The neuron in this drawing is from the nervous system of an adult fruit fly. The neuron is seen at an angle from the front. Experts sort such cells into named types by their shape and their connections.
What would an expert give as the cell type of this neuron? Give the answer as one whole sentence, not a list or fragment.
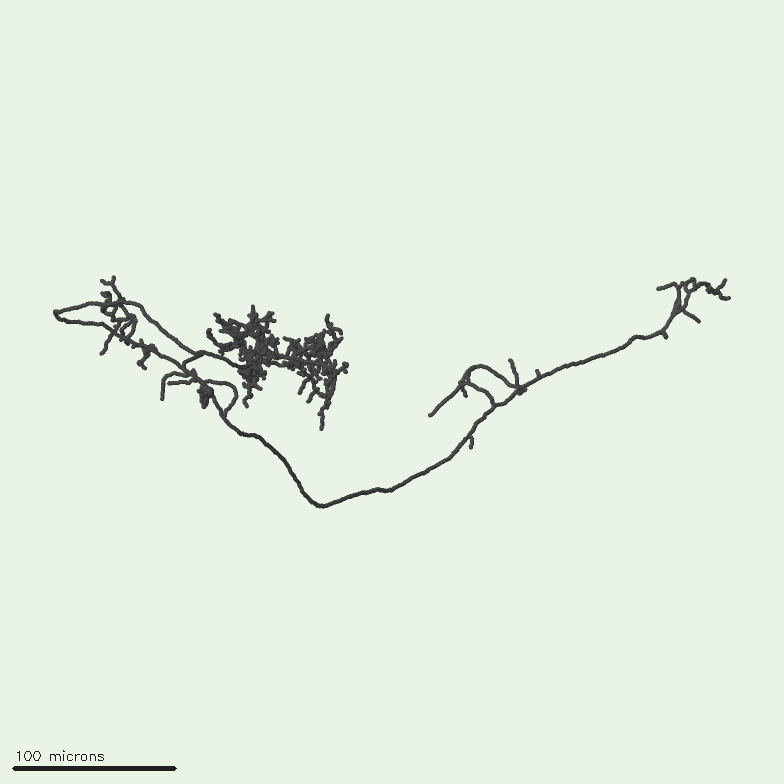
This neuron is recognized as the cell type DNb02.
